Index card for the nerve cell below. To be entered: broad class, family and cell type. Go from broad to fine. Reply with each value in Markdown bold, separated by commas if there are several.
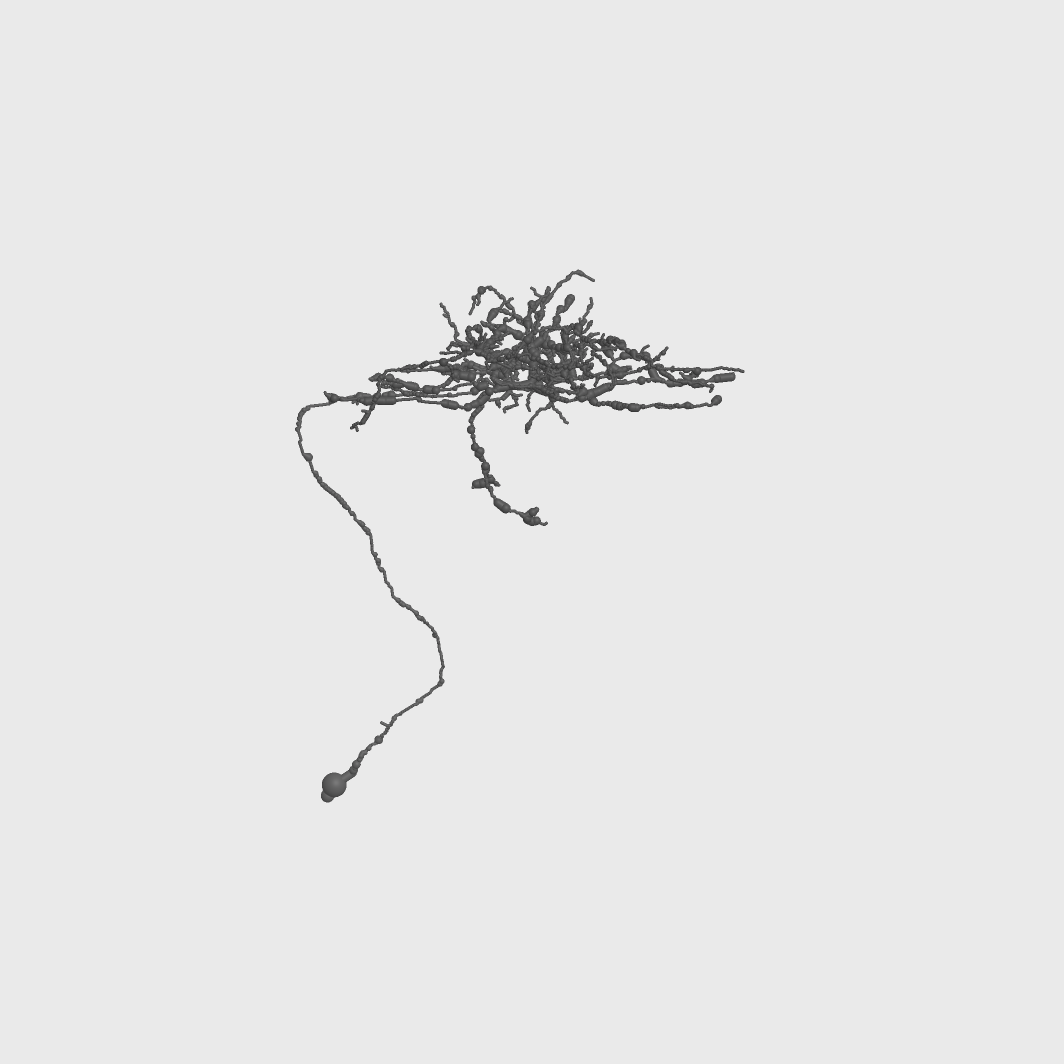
**nerve-cord intrinsic neuron**, **hemilineage 06A**, **IN06A023**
